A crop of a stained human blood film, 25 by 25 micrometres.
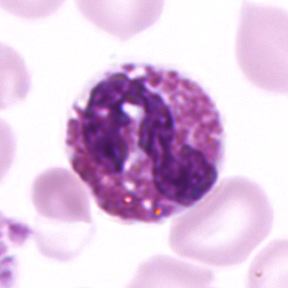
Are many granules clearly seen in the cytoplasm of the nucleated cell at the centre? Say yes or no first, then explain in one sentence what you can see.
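Yes. The cytoplasm is packed with granules throughout.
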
